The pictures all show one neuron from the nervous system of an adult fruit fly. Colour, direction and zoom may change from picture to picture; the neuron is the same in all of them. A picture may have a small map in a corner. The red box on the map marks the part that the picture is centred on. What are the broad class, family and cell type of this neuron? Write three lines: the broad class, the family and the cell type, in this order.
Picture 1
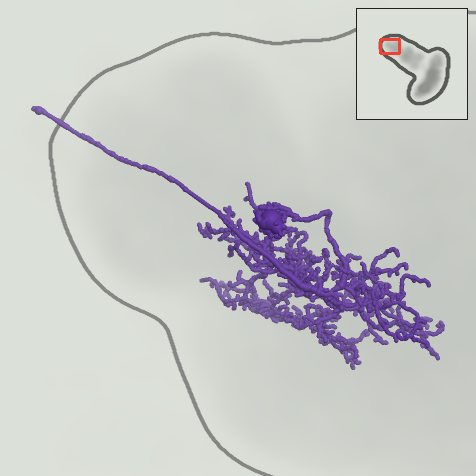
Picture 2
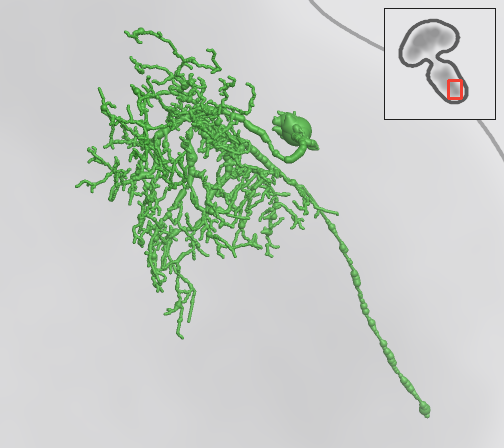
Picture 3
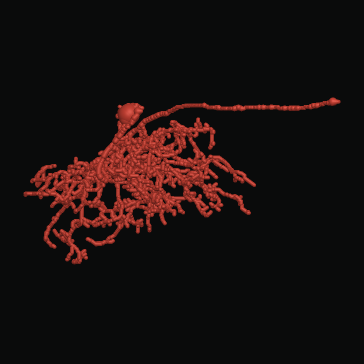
motor neuron of the nerve cord
MNad
MNad08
